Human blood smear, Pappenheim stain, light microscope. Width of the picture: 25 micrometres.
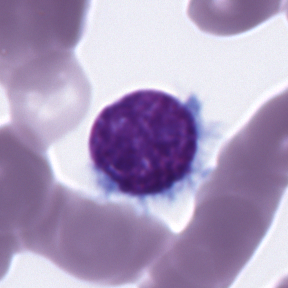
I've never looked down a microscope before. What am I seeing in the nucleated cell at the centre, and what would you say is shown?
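Starting with the outline, I'd say it is round overall. The chromatin looks dense and clumped, a dark purple. I can't find any granules in the cytoplasm. Fine hair-like projections fringe the cell, mostly along its right and lower sides. I'd name this a hairy cell.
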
